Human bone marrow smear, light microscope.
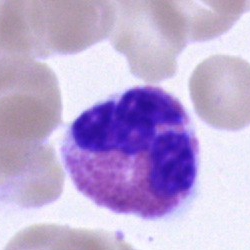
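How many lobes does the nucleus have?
Three, lying along the upper and right sides of the cell.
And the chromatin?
Dense and dark purple.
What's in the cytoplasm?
It's packed with fine granules.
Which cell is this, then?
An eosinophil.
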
